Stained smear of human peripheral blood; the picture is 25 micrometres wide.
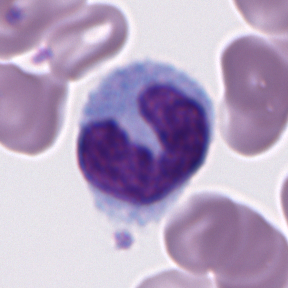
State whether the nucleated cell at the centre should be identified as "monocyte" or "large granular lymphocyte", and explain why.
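The cell is a monocyte, not a large granular lymphocyte. Its cytoplasm, pale greyish blue, shows only a fine, dusty granularity and no coarse granules.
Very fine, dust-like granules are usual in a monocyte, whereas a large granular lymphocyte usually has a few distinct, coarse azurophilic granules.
The nucleus is bent into a horseshoe whose opening faces the top of the cell.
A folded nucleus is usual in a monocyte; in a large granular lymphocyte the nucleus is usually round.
The cell measures about 14 by 12 micrometres, and the nucleus fills about 60% of its area.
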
